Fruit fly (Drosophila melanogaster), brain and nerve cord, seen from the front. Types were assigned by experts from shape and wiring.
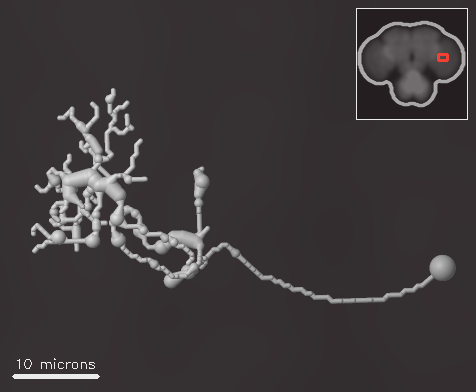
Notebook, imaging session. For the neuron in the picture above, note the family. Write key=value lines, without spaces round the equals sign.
family=T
